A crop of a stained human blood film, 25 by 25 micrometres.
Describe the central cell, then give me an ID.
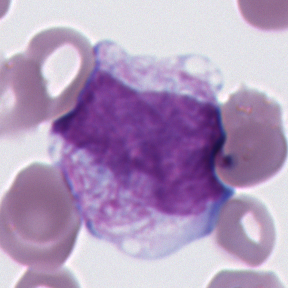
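The nucleus, I notice, lies as a broad band across the middle, from the left side to the right. Its chromatin seems fine and lacy, not coarsely clumped. Plentiful cytoplasm sits above and below, foamy with many small clear vacuoles. This is an atypical promyelocyte.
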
